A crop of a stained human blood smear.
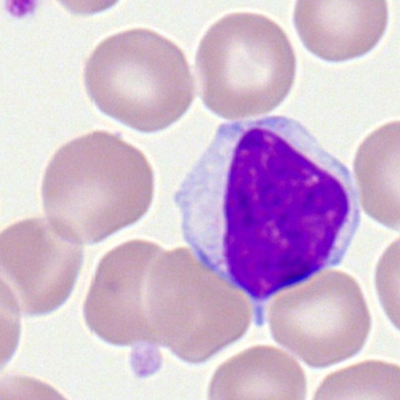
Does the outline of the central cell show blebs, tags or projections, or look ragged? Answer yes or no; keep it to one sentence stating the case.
Yes, ragged or frayed parts, or projections, blebs or tags, are present on the cell's outline.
